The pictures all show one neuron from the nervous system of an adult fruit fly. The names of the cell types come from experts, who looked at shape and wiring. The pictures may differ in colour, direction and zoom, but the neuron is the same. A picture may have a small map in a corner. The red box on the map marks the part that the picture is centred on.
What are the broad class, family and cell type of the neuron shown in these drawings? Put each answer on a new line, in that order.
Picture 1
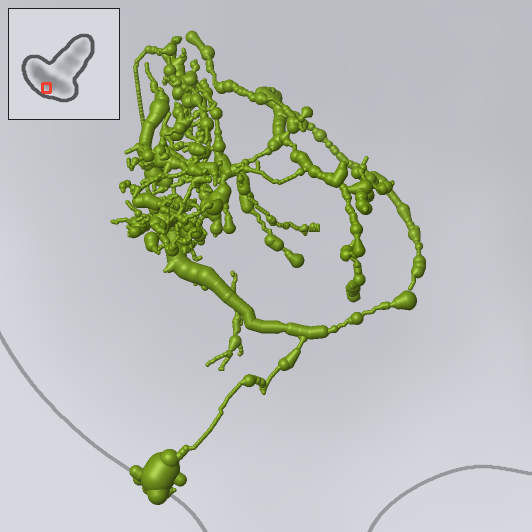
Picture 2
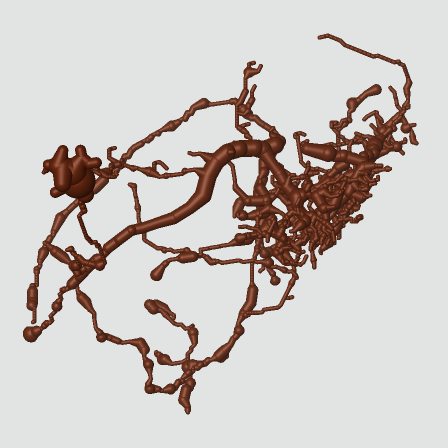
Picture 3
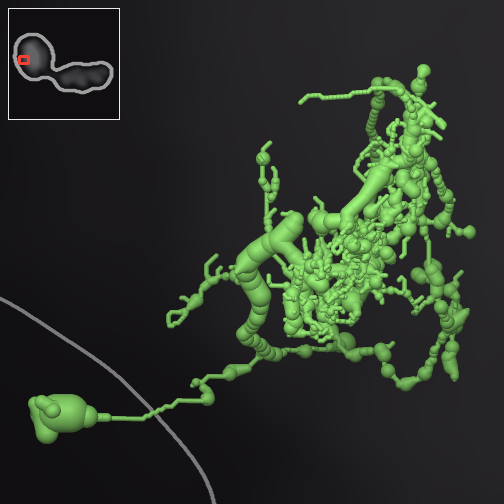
central-brain intrinsic neuron
hemilineage ALv2
vLN28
